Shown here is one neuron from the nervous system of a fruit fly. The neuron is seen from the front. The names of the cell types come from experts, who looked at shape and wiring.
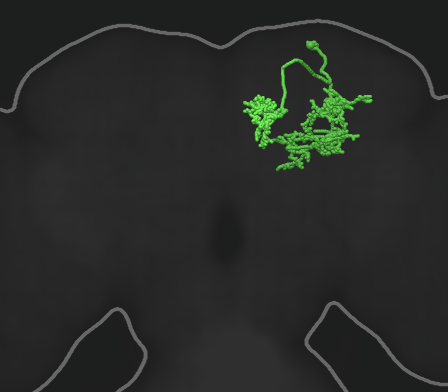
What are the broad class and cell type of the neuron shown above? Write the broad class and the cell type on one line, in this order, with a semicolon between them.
central-brain intrinsic neuron; CL129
